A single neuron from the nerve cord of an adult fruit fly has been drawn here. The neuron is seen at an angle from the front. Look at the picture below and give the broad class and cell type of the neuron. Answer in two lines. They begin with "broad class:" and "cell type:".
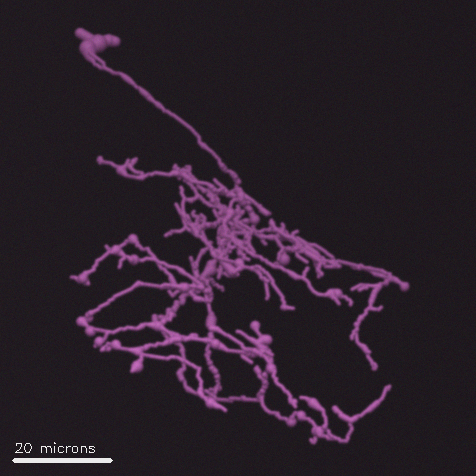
broad class: nerve-cord intrinsic neuron
cell type: INXXX412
